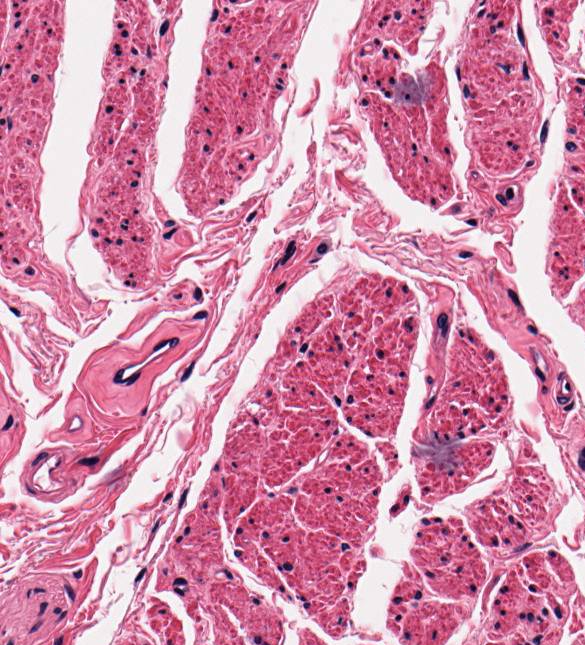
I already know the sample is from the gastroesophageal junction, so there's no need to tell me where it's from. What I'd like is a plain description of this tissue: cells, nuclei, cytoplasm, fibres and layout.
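Smooth muscle bundles, separated by connective tissue septa. Large bundle, lower centre: cells cut across, seen as small polygonal profiles. Small dark nuclei scattered throughout bundle interiors. Septa: pink fibrous tissue with scattered elongated dark nuclei.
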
